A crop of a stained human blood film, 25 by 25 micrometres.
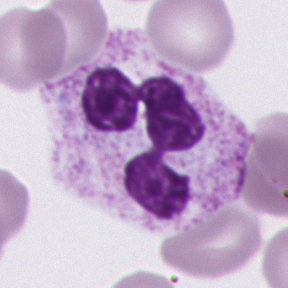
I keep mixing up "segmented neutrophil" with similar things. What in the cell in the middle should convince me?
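Start with the chromatin: it is dark purple and coarsely clumped.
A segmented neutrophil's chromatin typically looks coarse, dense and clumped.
So the chromatin here goes with a segmented neutrophil. Now look across the lobes, one by one: none of them shows a nucleolus.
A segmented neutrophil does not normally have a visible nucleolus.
That absence fits the name as well. Beyond that, the cytoplasm is plentiful and pale pinkish-lilac, and the outline of the cell is irregular and somewhat angular.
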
